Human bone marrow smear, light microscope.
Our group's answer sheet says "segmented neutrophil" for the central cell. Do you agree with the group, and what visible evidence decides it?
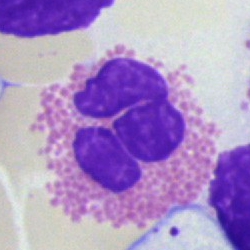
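Granules sit at the edge of the cell and give it a bumpy, beaded outline.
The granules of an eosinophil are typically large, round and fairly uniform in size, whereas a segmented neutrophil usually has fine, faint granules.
Granules that bead the outline in this way agree with the large, round granules of an eosinophil rather than the fine ones of a segmented neutrophil. The cell is therefore an eosinophil, and segmented neutrophil is not the right name. The chromatin stains dark purple and looks dense, and no nucleoli can be seen in the nucleus. Parts of other cells with dark purple nuclei lie at the top-left and lower-right corners.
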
